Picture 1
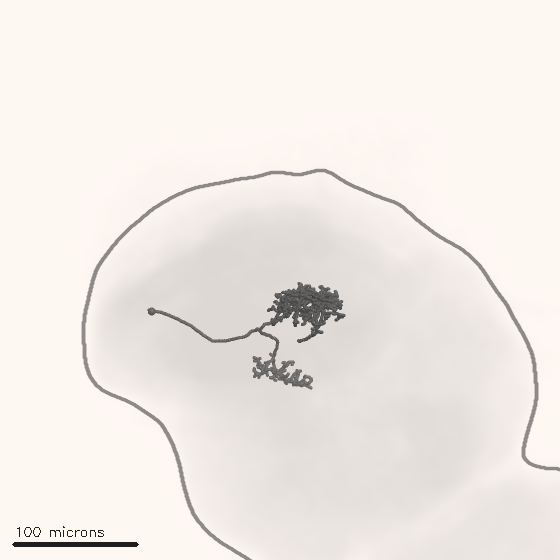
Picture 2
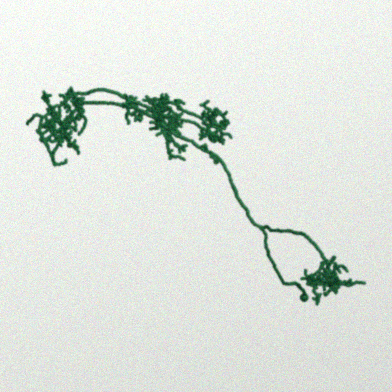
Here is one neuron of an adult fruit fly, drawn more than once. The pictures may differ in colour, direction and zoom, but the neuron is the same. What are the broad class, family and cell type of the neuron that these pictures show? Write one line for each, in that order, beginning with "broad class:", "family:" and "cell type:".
broad class: visual projection neuron
family: hemilineage VPNd1
cell type: LPLC4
